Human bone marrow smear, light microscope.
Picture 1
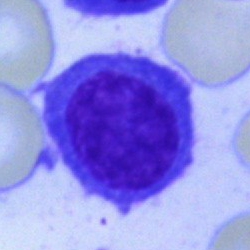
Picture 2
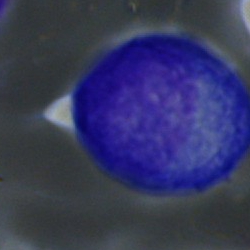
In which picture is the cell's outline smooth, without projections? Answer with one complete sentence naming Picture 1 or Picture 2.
Smooth is the outline of the cell in picture 2.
